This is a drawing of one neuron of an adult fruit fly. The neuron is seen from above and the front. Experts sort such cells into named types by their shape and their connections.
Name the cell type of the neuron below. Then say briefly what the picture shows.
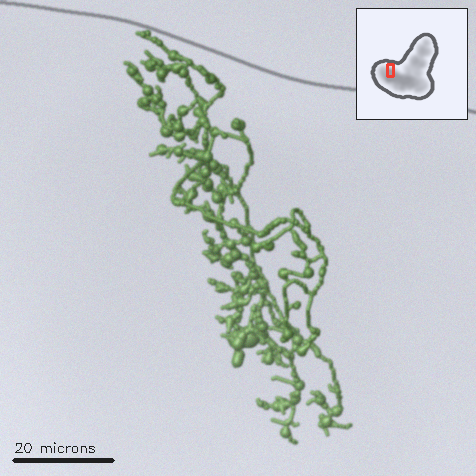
Its cell type is Tlp14. Its broad class is optic-lobe intrinsic neuron. From top to bottom in the picture it spans about 85 microns. Dozens of branch ends can be seen.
